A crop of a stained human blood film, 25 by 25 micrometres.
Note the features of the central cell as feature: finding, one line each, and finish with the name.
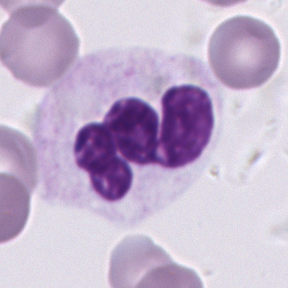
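Chromatin: dark purple, coarsely clumped, as far as I can tell
Nucleoli: I see none
Granules: fine, pinkish-violet, scattered through the cytoplasm
Vacuoles: none I can find
Name: segmented neutrophil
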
